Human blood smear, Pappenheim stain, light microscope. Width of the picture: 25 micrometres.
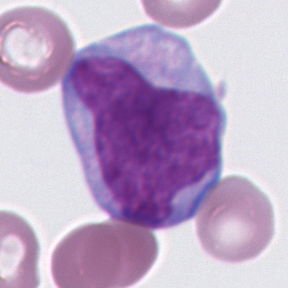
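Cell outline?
Angular, polygonal, not round.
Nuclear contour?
Irregular, with notches and blunt lobes.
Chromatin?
Finely stranded and lacy; no coarse dark blocks.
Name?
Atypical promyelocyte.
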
